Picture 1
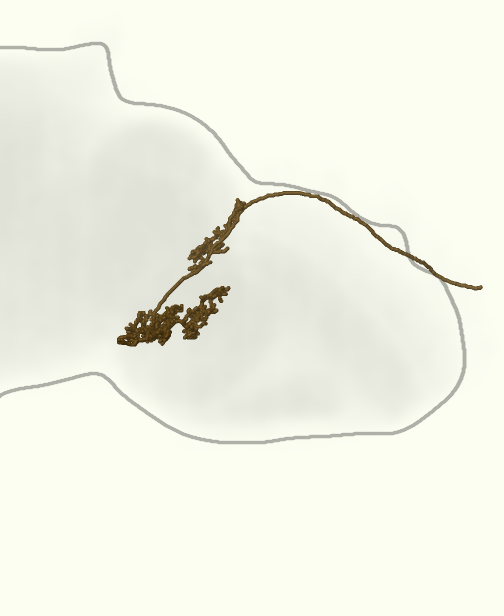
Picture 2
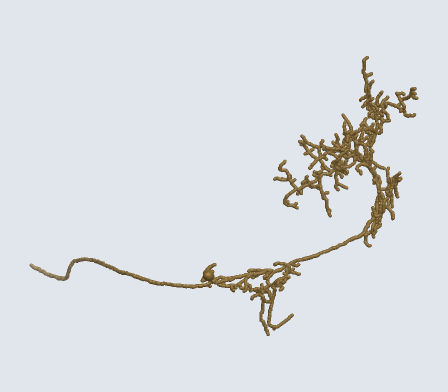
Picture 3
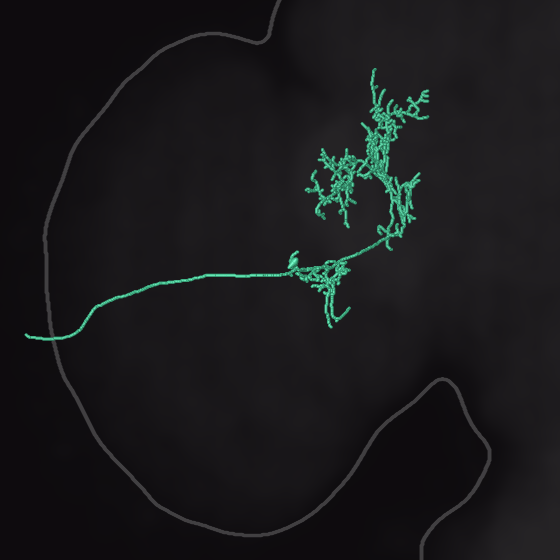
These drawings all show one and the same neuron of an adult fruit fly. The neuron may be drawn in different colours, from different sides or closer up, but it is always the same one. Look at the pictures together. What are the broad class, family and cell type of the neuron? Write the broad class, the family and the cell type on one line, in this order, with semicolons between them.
visual centrifugal neuron; Lat; Lat2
